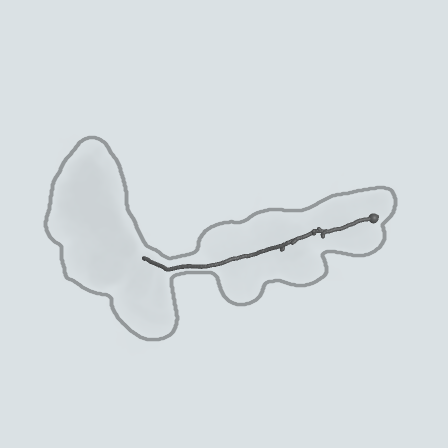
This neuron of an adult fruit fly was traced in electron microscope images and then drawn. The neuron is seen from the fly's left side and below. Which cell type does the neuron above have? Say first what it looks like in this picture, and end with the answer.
As drawn here it is more than twice as wide as it is tall. It is a sensory neuron ascending to the brain. The cell type is SApp.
